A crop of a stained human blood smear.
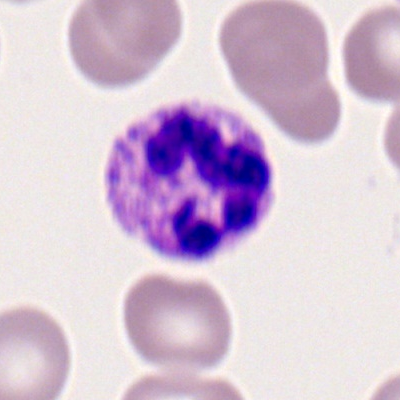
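Segmented neutrophil, the cell in the middle of this stained blood smear. Its round, smooth outline encloses a nucleus divided into several lobes and plentiful pale pinkish-lilac cytoplasm, with pink-violet granules scattered throughout.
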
